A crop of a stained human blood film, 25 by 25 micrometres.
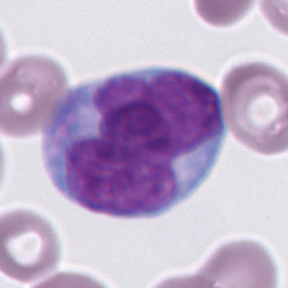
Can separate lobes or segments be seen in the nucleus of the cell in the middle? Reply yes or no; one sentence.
Yes, the nucleus of this cell is divided into two or more lobes.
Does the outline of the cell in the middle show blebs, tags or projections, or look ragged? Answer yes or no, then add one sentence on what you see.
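No. The cell has a smooth, rounded-oval outline.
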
